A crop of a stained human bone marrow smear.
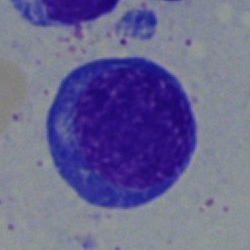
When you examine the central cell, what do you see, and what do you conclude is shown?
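Finely stippled chromatin runs right through the nucleus, and the cytoplasm is deep blue. The cytoplasmic rim is wider on the left than on the right, with a paler zone on that left side next to the nucleus. This one's an erythroblast.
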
